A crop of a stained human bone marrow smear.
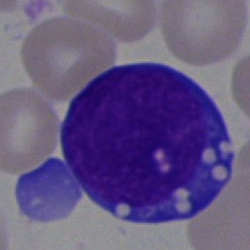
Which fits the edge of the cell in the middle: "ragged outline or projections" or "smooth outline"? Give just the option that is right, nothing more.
Smooth outline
